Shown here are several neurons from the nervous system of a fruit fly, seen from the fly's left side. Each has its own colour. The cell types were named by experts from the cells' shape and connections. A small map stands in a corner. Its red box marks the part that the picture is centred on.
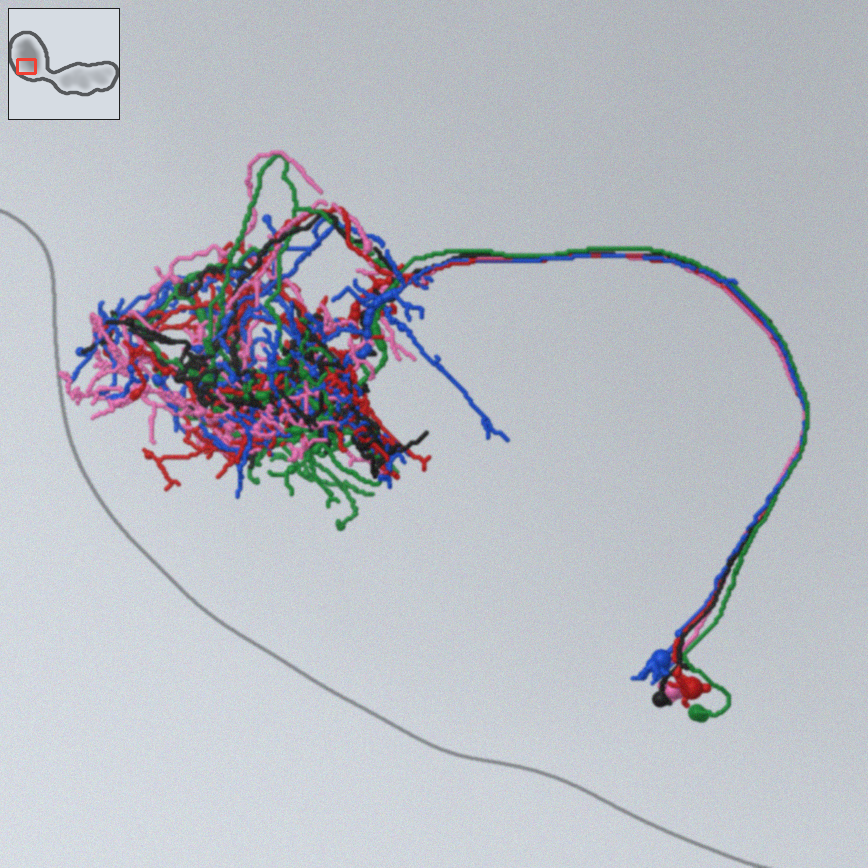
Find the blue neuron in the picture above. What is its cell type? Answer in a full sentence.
The cell type is GNG453.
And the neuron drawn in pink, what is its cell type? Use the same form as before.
The cell type is GNG400.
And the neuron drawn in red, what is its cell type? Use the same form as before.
The cell type is GNG409.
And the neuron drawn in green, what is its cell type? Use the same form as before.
The cell type is GNG447.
